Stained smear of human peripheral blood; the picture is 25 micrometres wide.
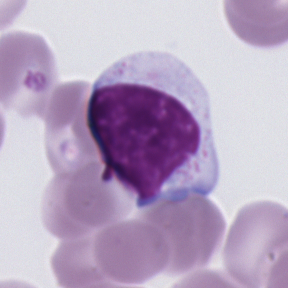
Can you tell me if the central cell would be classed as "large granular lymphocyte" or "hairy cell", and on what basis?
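This is a large granular lymphocyte. What settles it is the small reddish-pink granules scattered sparsely through the cytoplasm.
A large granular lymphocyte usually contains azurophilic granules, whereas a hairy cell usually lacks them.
Notice, too, that the cell is about 14 by 12 micrometres, with the nucleus lying off-centre toward the left and lower side and filling about 60% of the area. The pale blue-grey cytoplasm lies mostly on its upper right, and a small dark knob juts out from the lower left edge of the nucleus.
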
